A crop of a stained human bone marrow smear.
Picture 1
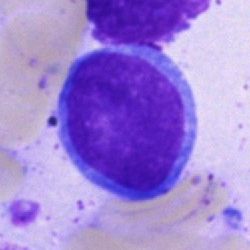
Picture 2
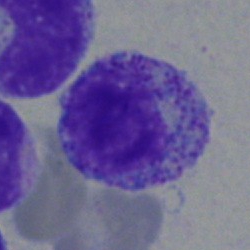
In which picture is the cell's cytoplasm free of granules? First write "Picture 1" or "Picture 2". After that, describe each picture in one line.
Picture 1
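In picture 1: No granules are seen in the cytoplasm.
In picture 2: The cytoplasm holds many purple granules.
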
